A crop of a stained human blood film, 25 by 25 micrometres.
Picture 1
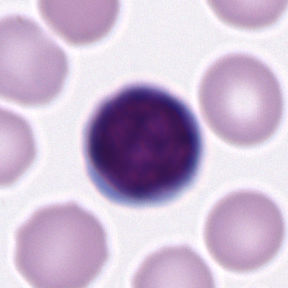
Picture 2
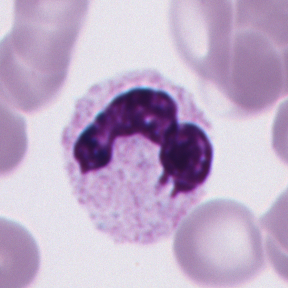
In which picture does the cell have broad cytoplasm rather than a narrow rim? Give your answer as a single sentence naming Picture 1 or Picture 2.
In picture 2, a wide area of cytoplasm encircles the nucleus.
